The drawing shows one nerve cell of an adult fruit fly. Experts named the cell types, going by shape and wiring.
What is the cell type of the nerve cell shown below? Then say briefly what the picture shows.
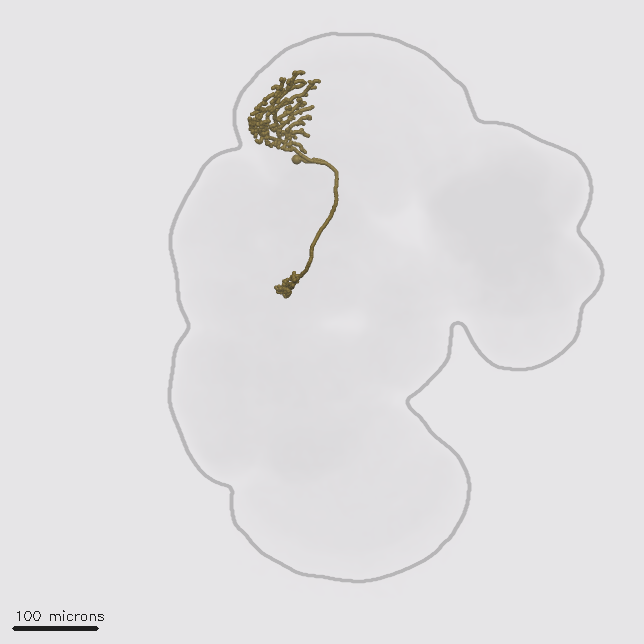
Its cell type is MeVP61. This is a visual projection neuron. The cell body can be seen at the top of the picture. From top to bottom in the picture it spans about 300 microns.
